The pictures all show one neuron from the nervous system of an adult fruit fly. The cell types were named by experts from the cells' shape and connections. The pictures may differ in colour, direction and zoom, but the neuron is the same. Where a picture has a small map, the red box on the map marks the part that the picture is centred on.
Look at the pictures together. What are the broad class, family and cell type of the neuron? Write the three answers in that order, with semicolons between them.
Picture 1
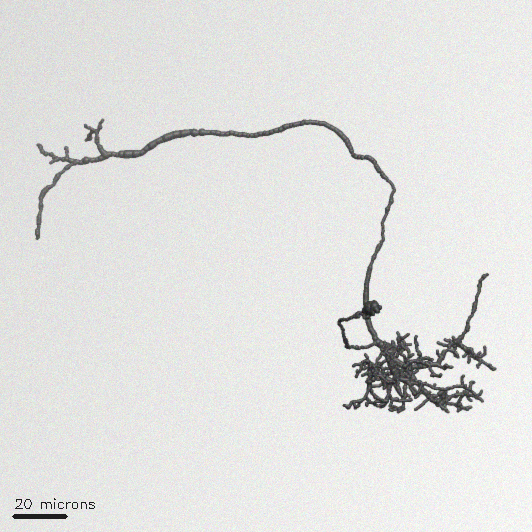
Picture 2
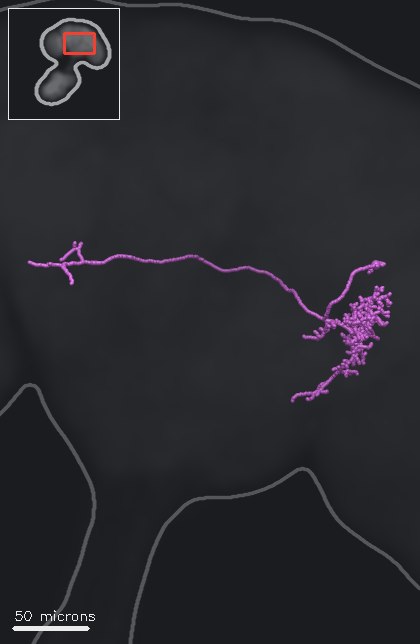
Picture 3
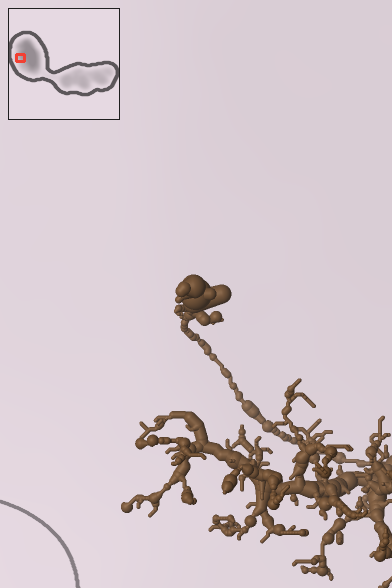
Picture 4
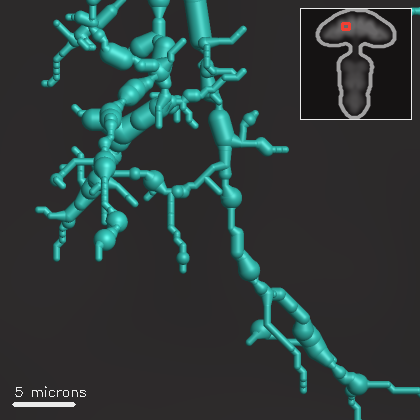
central-brain intrinsic neuron; hemilineage ALl1_ventral; CB1280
